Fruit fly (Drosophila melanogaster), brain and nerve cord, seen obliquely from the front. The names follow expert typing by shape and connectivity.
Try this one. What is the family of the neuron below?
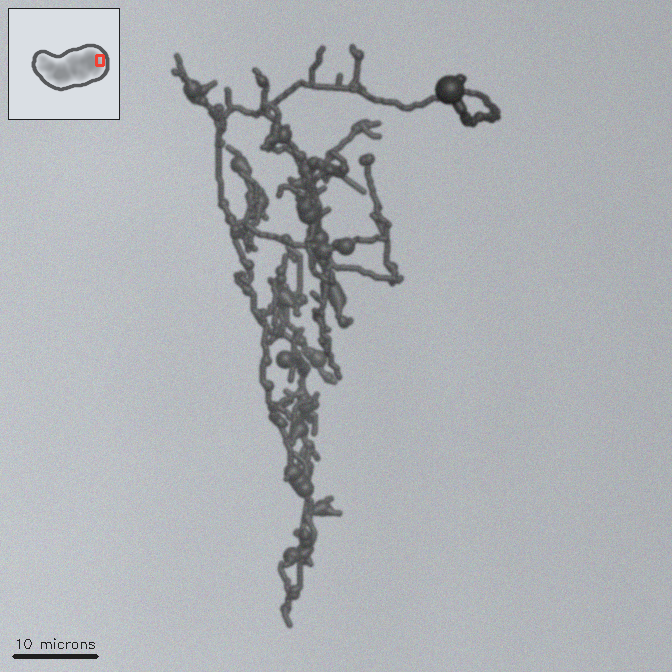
Cm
